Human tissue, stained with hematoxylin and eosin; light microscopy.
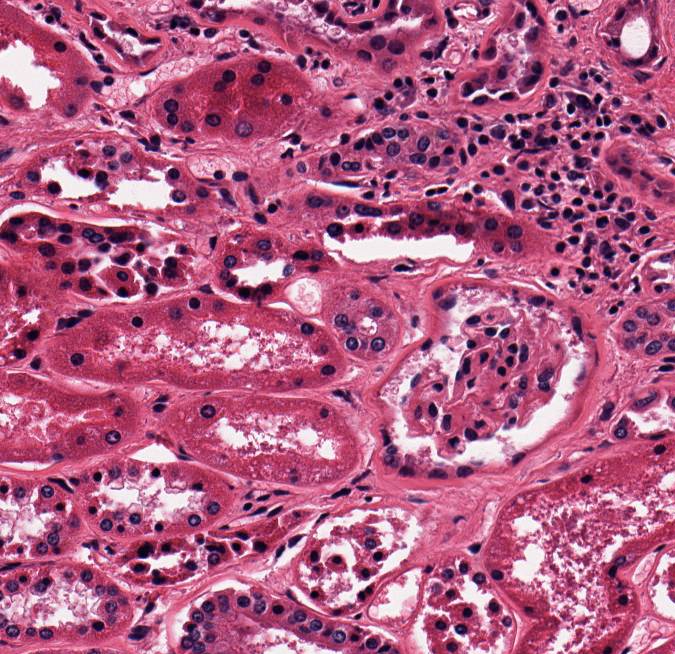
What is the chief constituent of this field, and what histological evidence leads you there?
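The field mainly shows the cortical labyrinth of the kidney. Check one: packed tubules cut across and obliquely fill most of the field. Check two: just right of centre, a glomerular tuft is set off from its capsule by a clear rim of space.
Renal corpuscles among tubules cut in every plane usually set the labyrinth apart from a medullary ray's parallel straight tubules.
Check three: cuboidal cells with abundant pink granular cytoplasm and round nuclei line the tubules.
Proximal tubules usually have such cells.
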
